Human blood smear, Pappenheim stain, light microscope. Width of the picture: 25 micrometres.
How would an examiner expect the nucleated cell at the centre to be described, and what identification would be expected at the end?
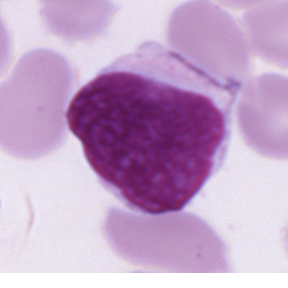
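Nuclear outline irregular and slightly bumpy, not smooth and round. Cytoplasm very pale, almost colourless; no granules seen. Cell outline angular at upper right, with a pointed corner. Myeloblast.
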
